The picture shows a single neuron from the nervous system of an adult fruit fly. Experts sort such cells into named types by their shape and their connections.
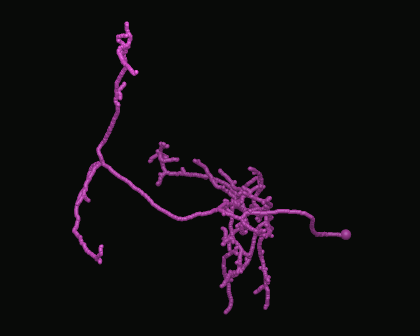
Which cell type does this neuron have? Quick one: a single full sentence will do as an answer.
This neuron is a cell of type IN08B104.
